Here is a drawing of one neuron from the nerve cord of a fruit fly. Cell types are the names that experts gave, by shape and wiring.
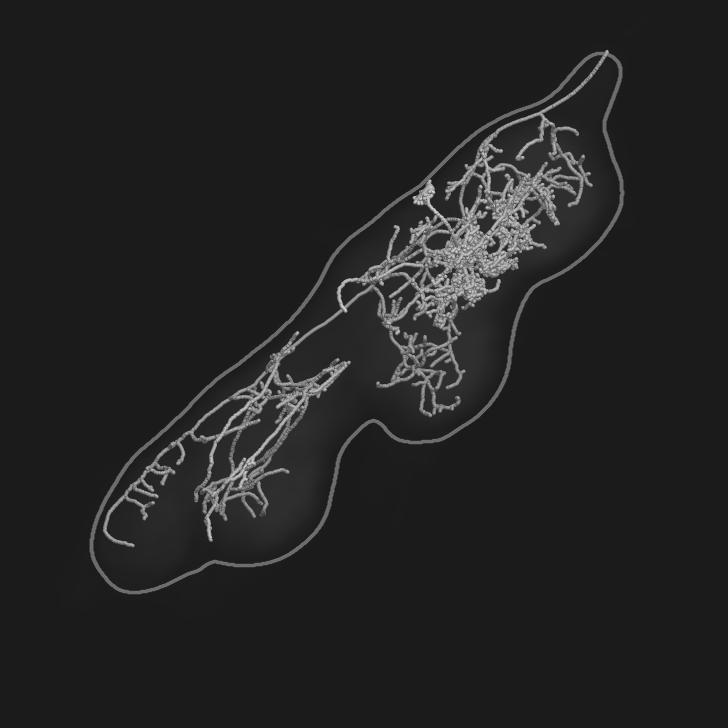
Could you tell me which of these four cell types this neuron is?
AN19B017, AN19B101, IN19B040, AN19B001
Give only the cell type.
AN19B001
